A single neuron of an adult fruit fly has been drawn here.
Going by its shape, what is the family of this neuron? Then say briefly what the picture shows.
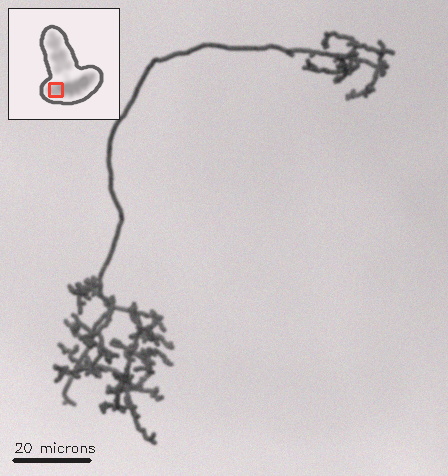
Its family is Tm. Its broad class is optic-lobe intrinsic neuron. No cell body is drawn. From top to bottom in the picture it spans about 110 microns.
